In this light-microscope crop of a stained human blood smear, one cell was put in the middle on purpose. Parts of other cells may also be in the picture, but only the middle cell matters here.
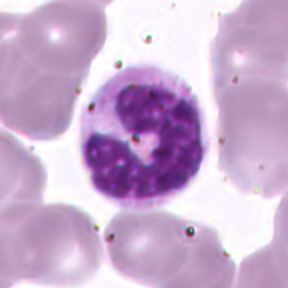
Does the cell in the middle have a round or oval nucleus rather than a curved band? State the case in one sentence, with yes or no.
No, the nucleus has been drawn out into a curved band lacking separate lobes.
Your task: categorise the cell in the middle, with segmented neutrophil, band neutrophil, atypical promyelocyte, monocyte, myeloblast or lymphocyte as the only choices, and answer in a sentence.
The crop centres on a single cell, and that cell is a band neutrophil.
